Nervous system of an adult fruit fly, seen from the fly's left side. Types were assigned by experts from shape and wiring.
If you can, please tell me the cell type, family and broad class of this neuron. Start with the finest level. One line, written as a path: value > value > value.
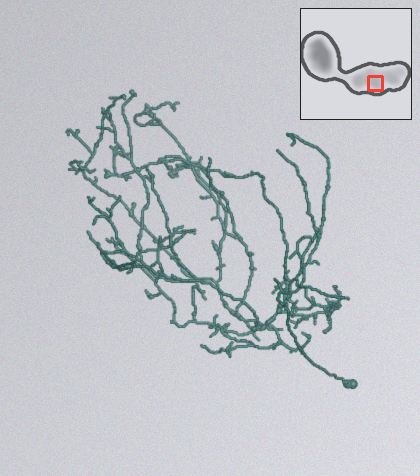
IN04B071 > hemilineage 04B > nerve-cord intrinsic neuron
